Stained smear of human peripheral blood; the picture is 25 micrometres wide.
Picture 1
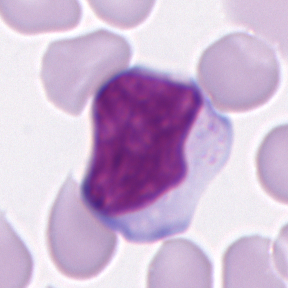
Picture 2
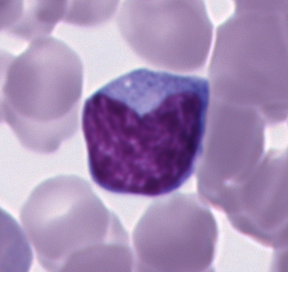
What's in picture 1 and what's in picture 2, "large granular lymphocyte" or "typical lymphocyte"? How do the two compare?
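Picture 1: large granular lymphocyte. Picture 2: typical lymphocyte.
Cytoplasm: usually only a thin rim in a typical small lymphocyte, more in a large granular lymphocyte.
Agrees here: nucleus about 60% of cell area in picture 1, about 70% in picture 2.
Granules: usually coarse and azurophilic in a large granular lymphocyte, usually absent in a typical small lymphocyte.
Picture 1 has a few fine purplish granules in the cytoplasm to the right of the nucleus. Picture 1 otherwise: cell about 15 micrometres across; nucleus a single unlobed mass lying toward the upper left of the cell; chromatin dense, dark purple, with small paler patches; pale blue-grey cytoplasm mainly to the right of and below the nucleus. Picture 2: angular outline, fairly straight sides meeting at corners; V-shaped indentation notching the nucleus from its upper edge; chromatin dark purple, coarsely clumped, with paler streaks between clumps; single tiny clear dot in the left part of the cytoplasm above the nucleus.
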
